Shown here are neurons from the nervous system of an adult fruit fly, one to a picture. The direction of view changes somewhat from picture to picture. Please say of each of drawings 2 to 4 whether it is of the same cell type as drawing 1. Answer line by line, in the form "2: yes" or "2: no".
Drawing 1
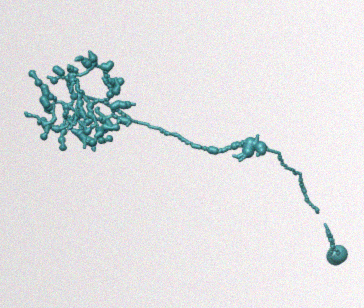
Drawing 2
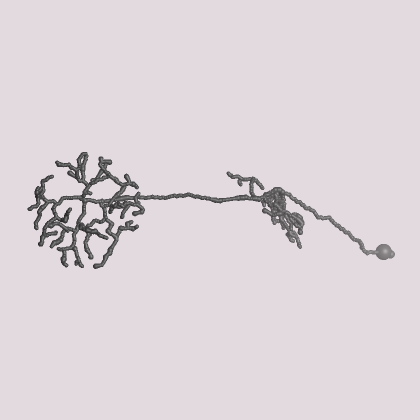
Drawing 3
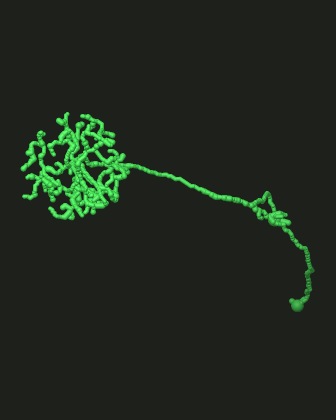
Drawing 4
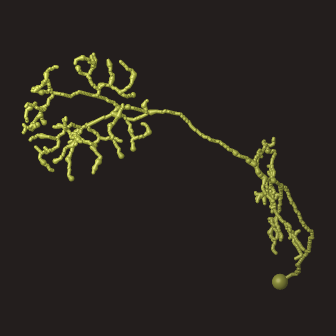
2: no
3: no
4: no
